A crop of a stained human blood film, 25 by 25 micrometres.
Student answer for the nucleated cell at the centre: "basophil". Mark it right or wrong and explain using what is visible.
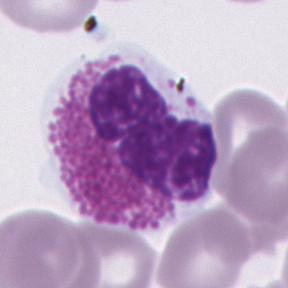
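I wouldn't go with basophil here; this one is an eosinophil. The cell is roughly round with a smooth edge, about 15 micrometres across.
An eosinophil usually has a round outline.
So the shape sits well with eosinophil. Its cytoplasm is packed with coarse, round, pinkish-red granules, crowded most densely in the left and lower part, with a narrow rim of pale, nearly granule-free cytoplasm along the upper edge. The chromatin is dark purple and coarsely clumped, and no nucleoli are visible.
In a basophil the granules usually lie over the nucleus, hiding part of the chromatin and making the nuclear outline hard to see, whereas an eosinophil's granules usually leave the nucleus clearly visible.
That coarsely clumped chromatin is open to view here, which counts against basophil.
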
